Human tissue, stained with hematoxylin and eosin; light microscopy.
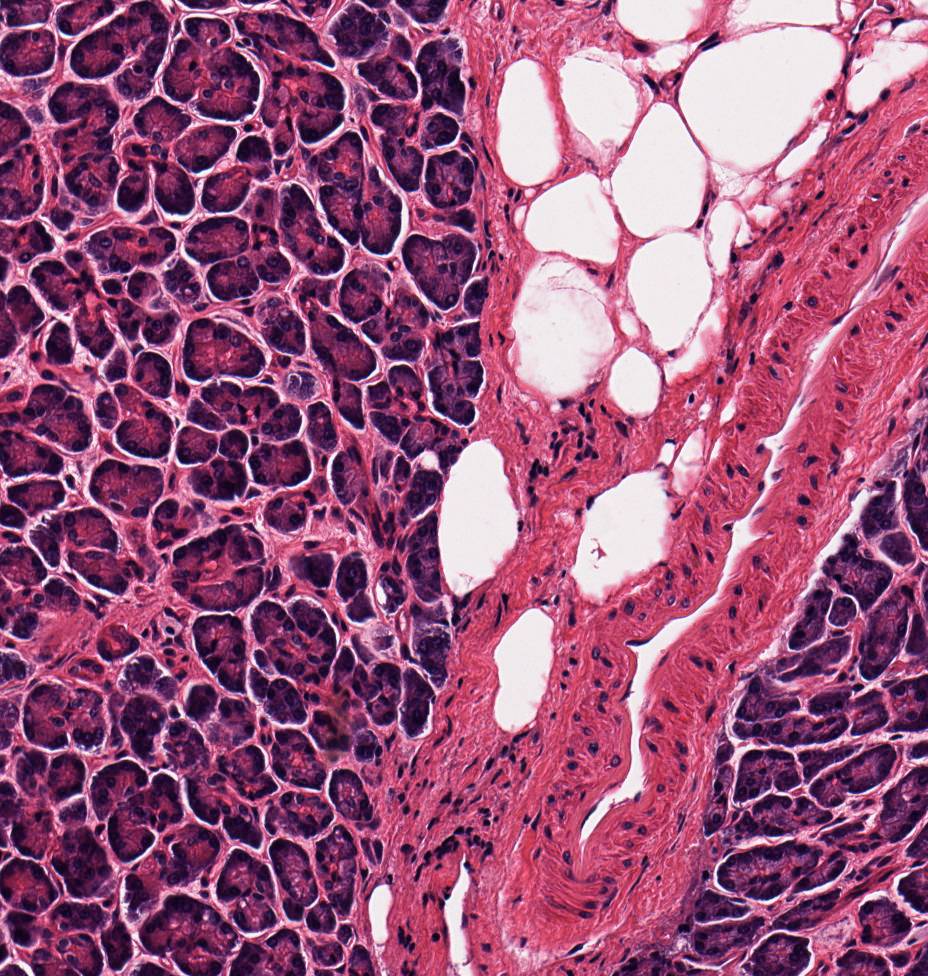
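Pancreas: small rounded acini of deep purple cells with paler pink cytoplasm centrally and small round dark nuclei toward the outer edge. Empty white adipocytes cluster in the upper part of the central connective tissue band, toward top right. A narrow slit-like lumen, walled in pink with elongated nuclei, runs diagonally from upper right toward lower centre.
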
